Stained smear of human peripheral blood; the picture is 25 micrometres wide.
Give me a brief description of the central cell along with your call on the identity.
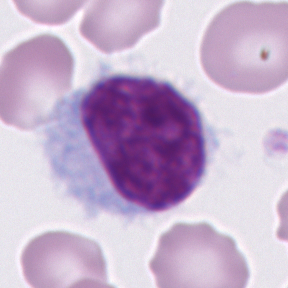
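Starting with the edge, I notice it is irregular and fuzzy rather than a crisp line. Fine hair-like projections fringe the margin of the cytoplasm. The nucleus, by contrast, has a smooth outline with no lobes or indentations. I can't pick out any distinct granules in the cytoplasm. So this is a hairy cell.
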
